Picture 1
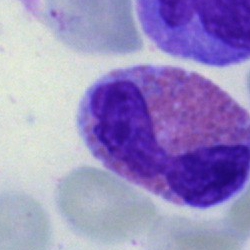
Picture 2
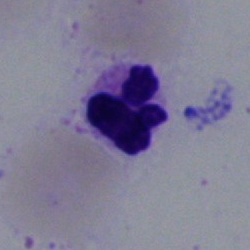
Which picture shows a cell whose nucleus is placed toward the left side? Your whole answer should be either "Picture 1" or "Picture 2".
Picture 1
